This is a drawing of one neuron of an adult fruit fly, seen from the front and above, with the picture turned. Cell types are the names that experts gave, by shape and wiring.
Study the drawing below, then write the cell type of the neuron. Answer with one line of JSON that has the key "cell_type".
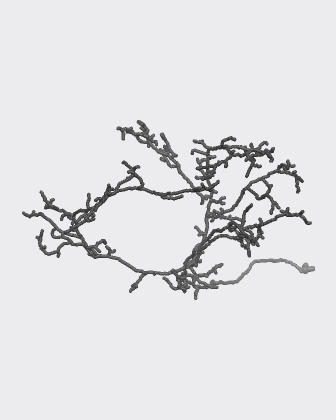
{"cell_type": "IN06B061"}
